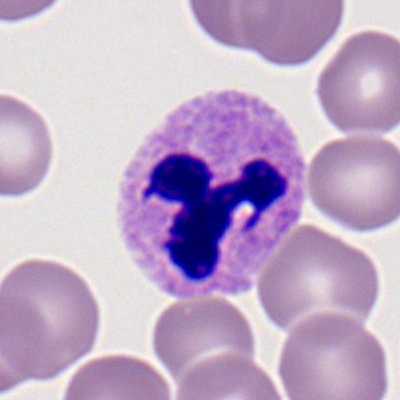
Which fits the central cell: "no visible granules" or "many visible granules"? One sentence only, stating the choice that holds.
The cytoplasm of this cell holds many visible granules.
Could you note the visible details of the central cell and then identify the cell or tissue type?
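Outline first: round, with a smooth edge. Next, the nucleus: divided into three lobes, its chromatin dark purple and densely clumped. Last, a small bright white spot at the right edge of the nucleus. Name: segmented neutrophil.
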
